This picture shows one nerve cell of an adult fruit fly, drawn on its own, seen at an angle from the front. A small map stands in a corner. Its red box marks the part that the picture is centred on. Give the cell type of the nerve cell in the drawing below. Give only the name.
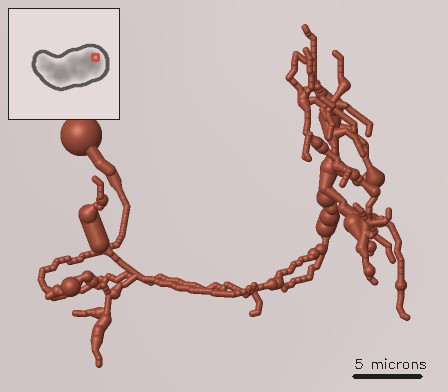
T4b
